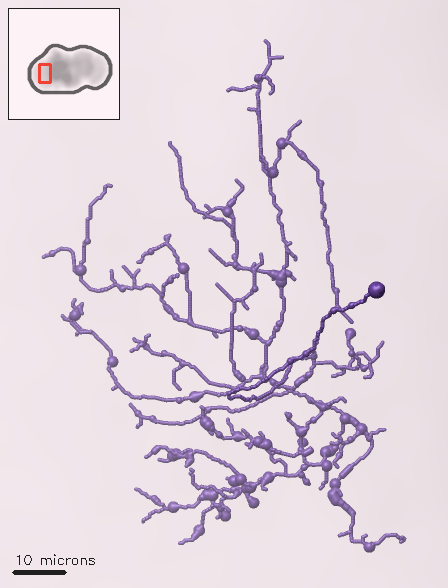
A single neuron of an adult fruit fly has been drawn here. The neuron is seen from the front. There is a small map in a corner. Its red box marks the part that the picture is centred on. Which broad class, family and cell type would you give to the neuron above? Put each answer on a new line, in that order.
optic-lobe intrinsic neuron
Cm
Cm16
